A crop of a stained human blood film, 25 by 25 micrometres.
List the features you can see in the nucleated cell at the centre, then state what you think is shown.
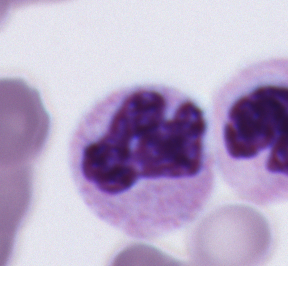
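Start with the border of the nucleated cell at the centre, which is round and smooth. The nucleus sits mostly in the upper part of the cell, so a wider band of cytoplasm lies beneath it. Fine, faint pinkish granules are scattered through the cytoplasm, and you won't find any vacuoles. This is a segmented neutrophil.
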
